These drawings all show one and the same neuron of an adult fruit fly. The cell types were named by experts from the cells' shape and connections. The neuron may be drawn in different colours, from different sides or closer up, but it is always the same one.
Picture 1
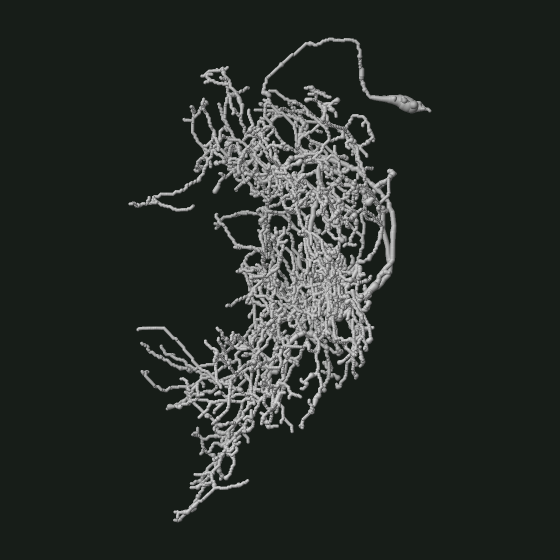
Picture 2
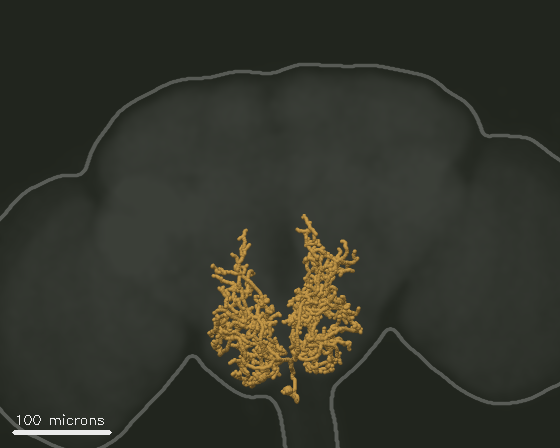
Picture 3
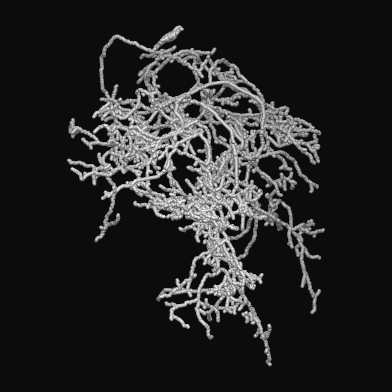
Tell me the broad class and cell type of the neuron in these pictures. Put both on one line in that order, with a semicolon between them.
central-brain intrinsic neuron; GNG297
